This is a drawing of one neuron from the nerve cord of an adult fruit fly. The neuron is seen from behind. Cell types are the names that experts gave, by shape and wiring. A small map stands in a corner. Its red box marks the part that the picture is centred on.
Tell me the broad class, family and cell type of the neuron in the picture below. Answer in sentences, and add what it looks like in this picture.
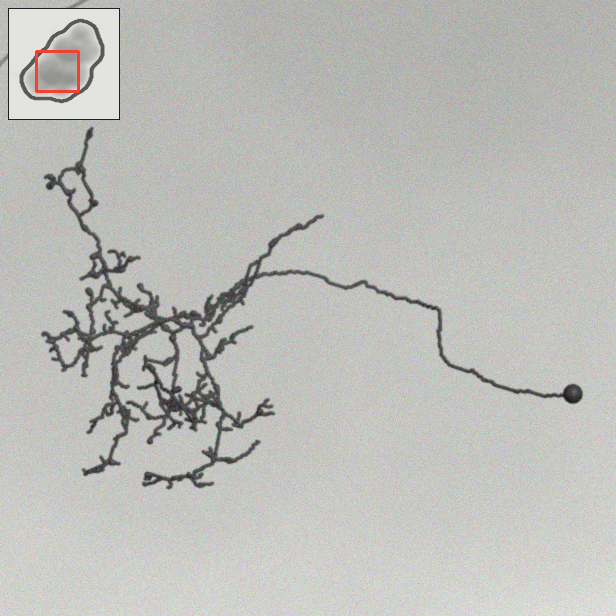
It is a nerve-cord intrinsic neuron. Its family is hemilineage 12B. It is of cell type IN12B053. The picture shows dozens of branch ends. In this view it is wider than it is tall.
